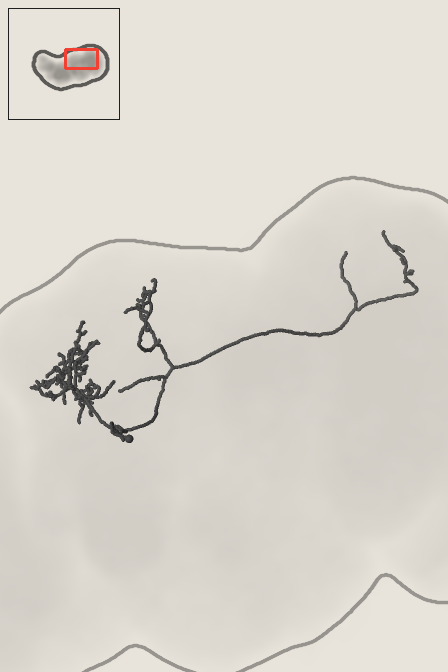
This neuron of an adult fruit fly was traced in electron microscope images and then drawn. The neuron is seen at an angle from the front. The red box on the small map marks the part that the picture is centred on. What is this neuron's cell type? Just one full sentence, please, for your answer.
This neuron is given the cell type LHAV7b1.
